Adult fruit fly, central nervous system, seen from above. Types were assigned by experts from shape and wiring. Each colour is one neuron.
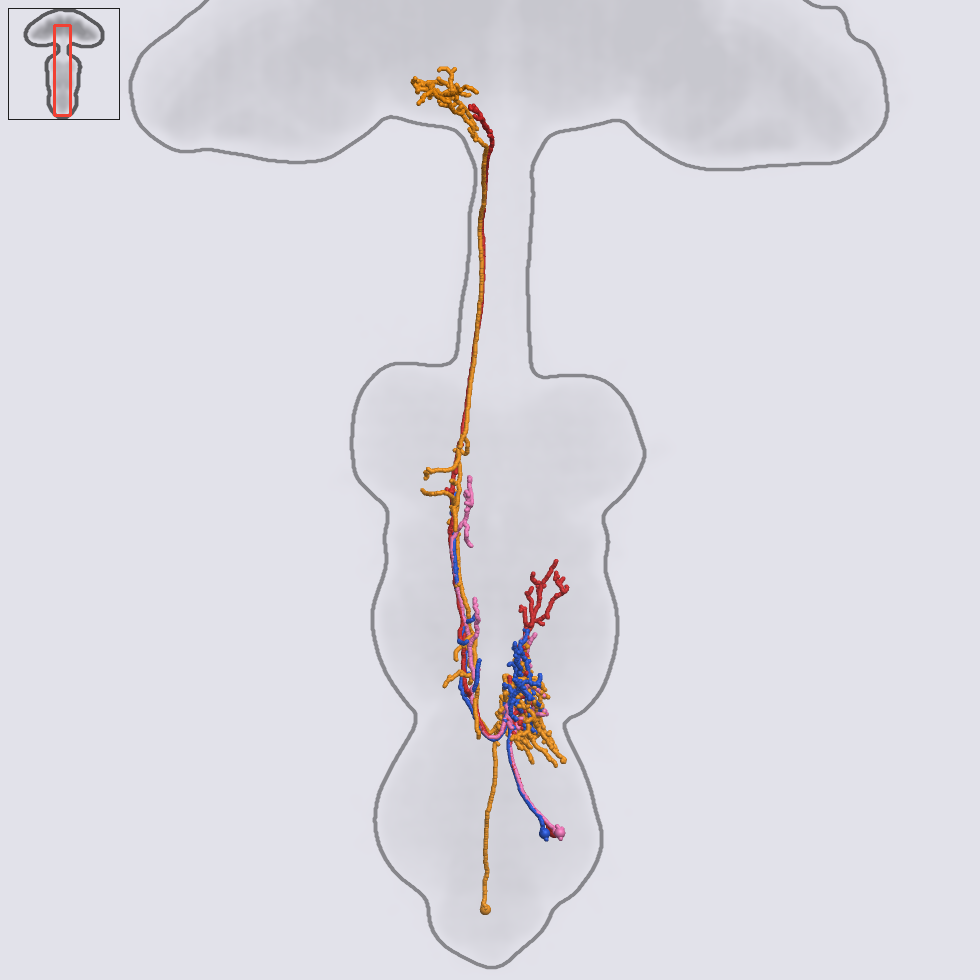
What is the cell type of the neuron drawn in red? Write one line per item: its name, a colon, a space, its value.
cell type: AN07B089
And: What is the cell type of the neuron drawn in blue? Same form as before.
cell type: IN07B092_c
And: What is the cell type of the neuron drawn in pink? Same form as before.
cell type: AN07B100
